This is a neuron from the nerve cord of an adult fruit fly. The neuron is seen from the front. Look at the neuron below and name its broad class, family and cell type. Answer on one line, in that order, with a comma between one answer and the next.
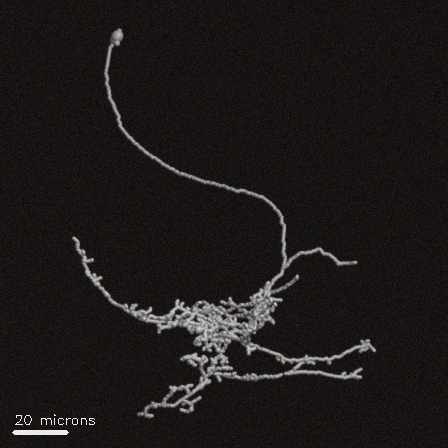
nerve-cord intrinsic neuron, hemilineage 23B, IN23B061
